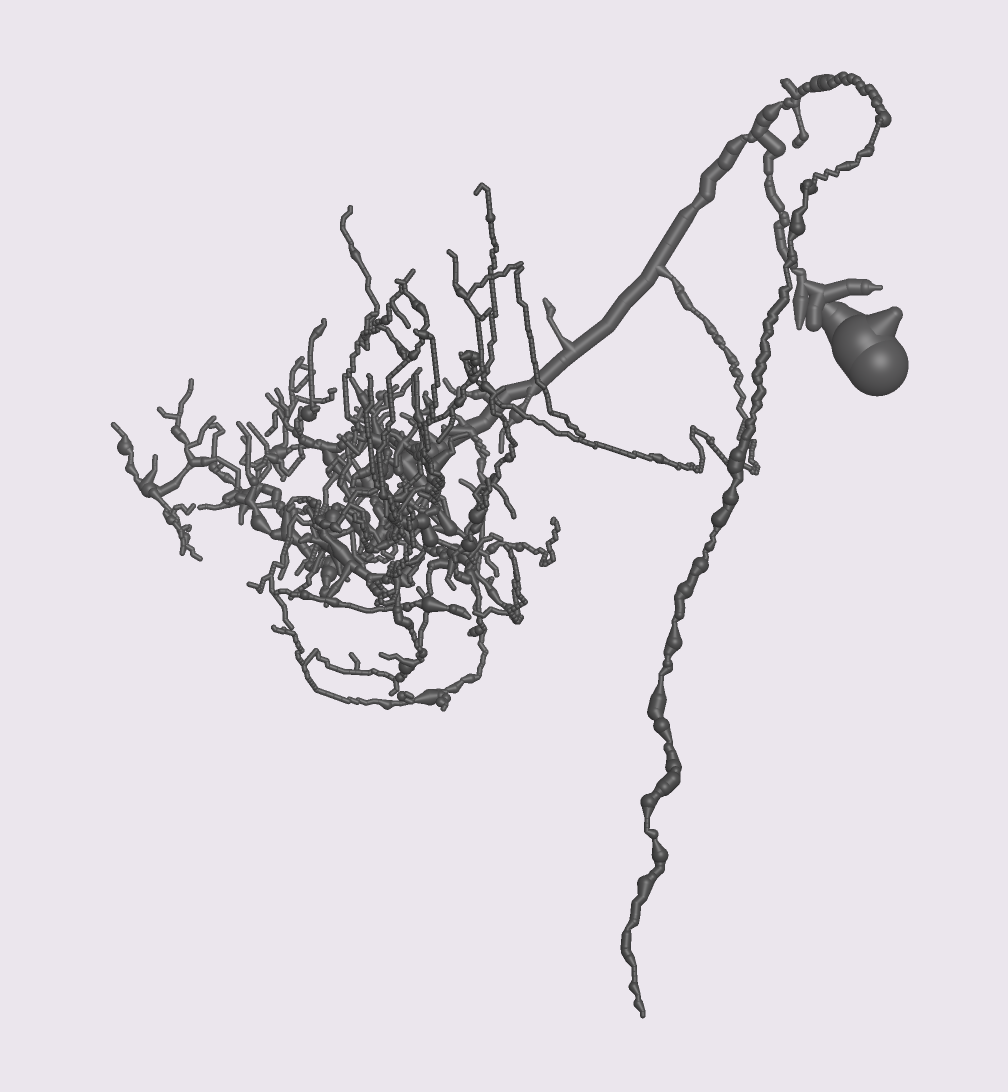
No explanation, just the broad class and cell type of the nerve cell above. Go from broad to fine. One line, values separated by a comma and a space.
nerve-cord intrinsic neuron, INXXX336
